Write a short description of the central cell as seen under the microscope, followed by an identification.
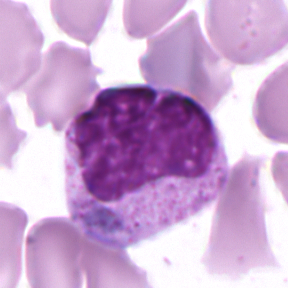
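The nucleus takes up the upper part, with most of the cytoplasm below it. Its chromatin's dark purple, mottled with paler patches. Fine pinkish-purple granules are scattered through the cytoplasm, and there are no clear vacuoles. That's a band neutrophil.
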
